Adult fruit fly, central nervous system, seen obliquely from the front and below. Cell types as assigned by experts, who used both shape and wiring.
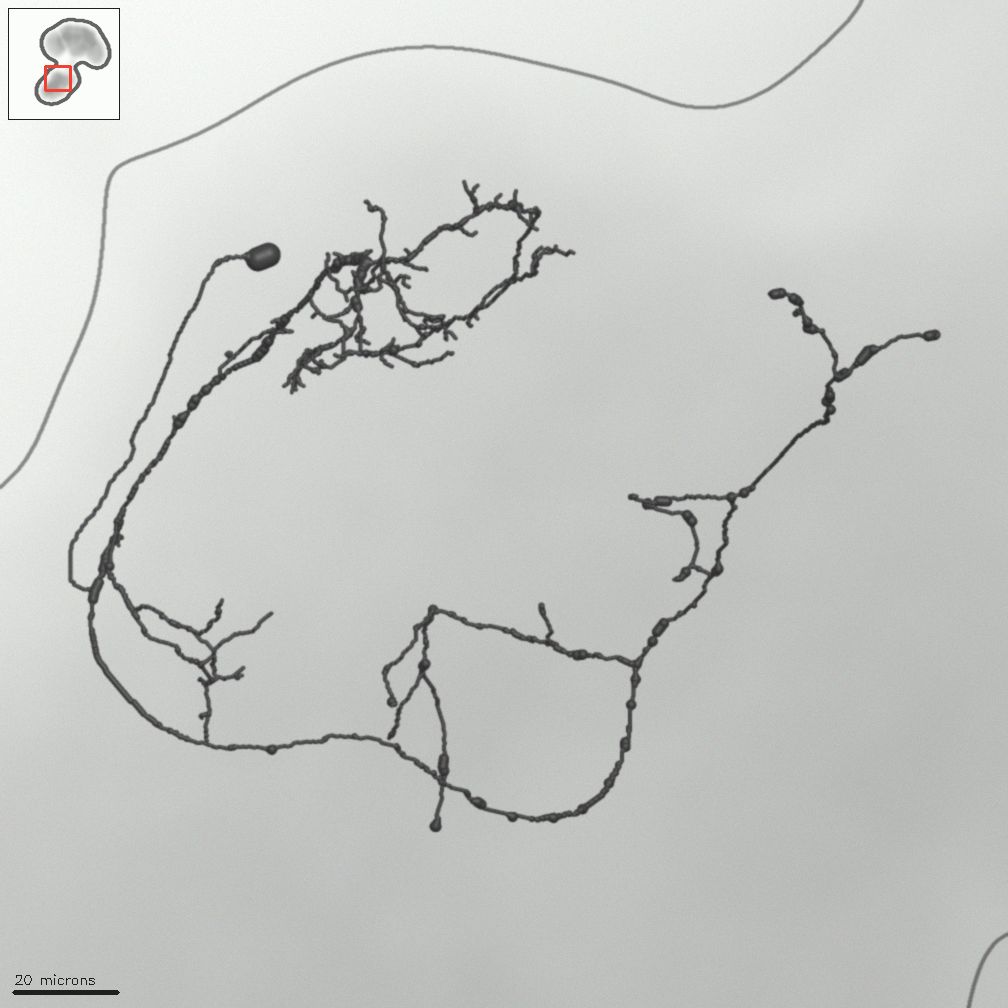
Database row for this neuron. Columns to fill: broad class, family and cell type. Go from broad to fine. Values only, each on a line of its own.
nerve-cord intrinsic neuron
hemilineage 19B
IN19B071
